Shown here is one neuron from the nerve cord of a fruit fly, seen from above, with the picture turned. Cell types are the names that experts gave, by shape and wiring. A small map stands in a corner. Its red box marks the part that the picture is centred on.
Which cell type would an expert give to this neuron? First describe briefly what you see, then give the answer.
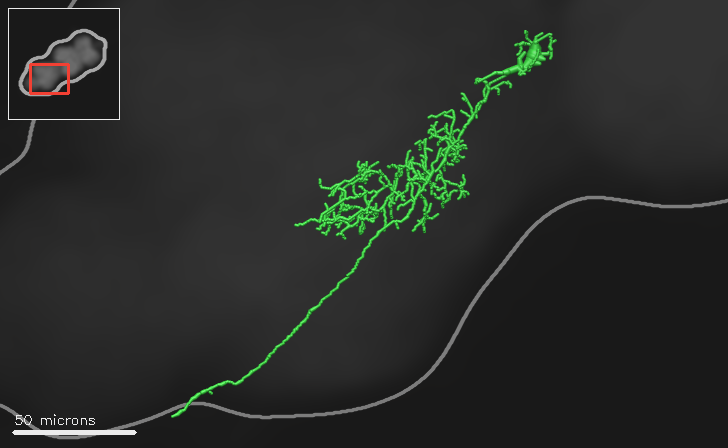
From top to bottom in the picture it spans about 160 microns. The picture shows dozens of branch ends. Its broad class is motor neuron of the nerve cord. The cell type is MNad54.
